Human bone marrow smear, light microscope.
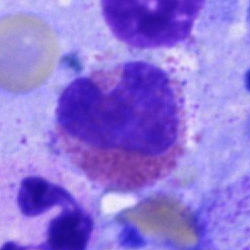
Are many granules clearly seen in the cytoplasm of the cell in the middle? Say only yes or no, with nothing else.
Yes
